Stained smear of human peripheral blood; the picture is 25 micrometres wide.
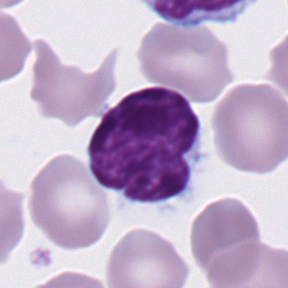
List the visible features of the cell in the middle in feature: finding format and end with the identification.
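Nucleus: note the notch or cleft at its lower right
Chromatin: dark purple, coarsely clumped
Cytoplasm: just a thin pale rim, easiest to see on the right side
Border: fine hair-like projections along the lower right
Cell size: about 10 micrometres across
Nuclear size: about 10 micrometres across
Nuclear share: about 90% of the cell's area
Name: typical lymphocyte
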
